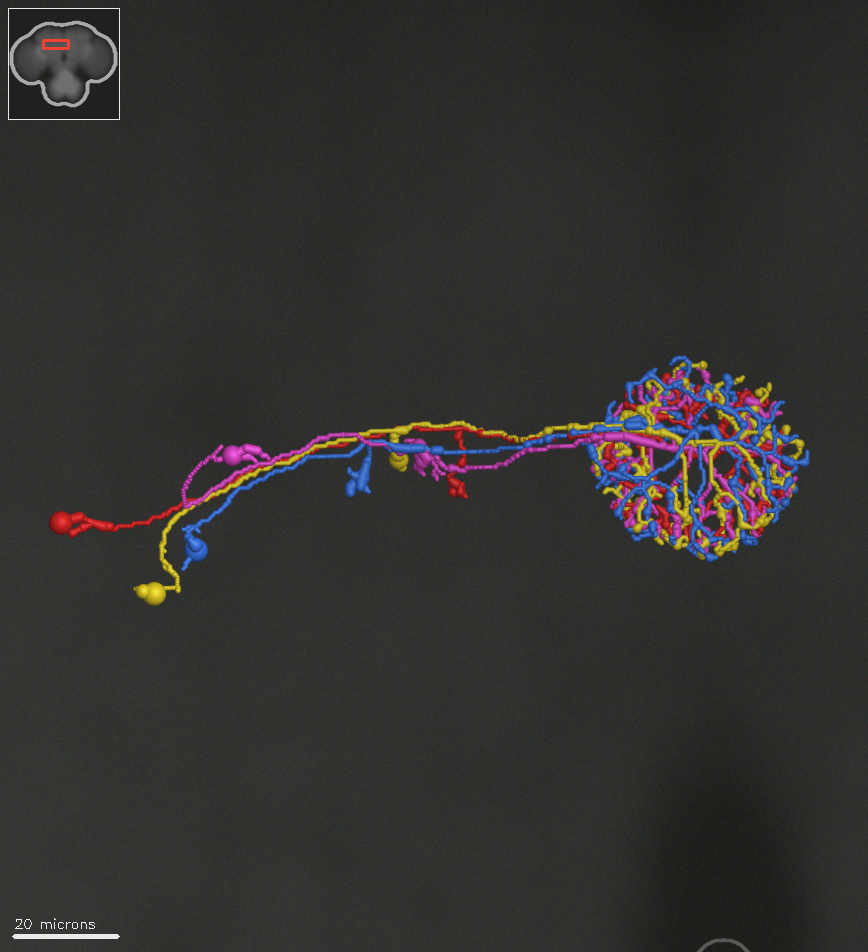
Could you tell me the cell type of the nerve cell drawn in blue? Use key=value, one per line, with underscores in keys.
cell_type=ER3d_e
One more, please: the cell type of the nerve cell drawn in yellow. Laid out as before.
cell_type=ER3d_c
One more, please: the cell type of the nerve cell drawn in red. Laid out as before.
cell_type=ER3d_b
